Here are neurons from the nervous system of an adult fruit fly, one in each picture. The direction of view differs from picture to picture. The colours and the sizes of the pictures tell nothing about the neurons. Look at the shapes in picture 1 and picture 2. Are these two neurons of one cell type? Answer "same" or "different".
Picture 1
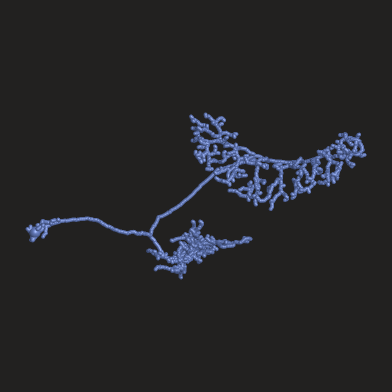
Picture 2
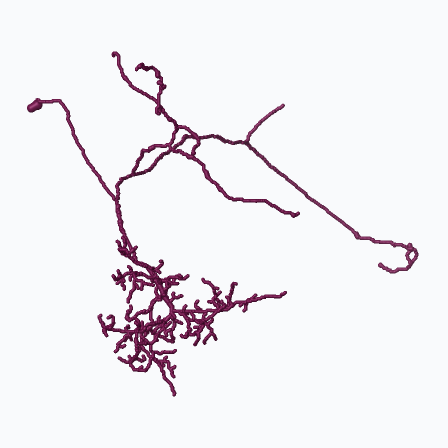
different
